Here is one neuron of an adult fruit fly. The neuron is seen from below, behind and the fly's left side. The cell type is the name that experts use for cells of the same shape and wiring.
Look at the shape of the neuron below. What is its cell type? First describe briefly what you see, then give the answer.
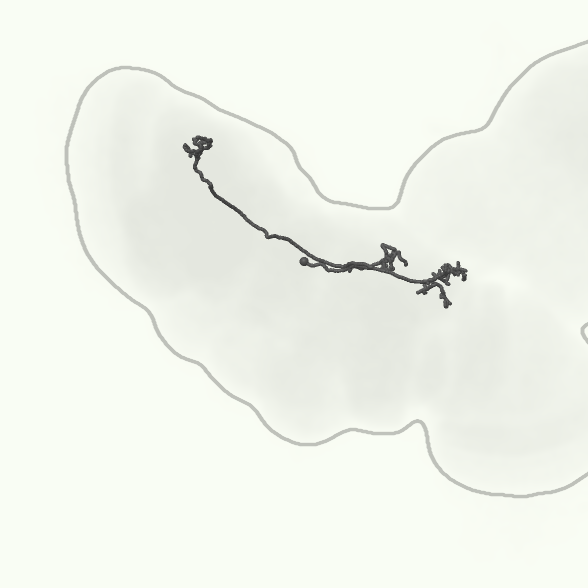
The cell body can be seen in the middle of the picture. In this view it is wider than it is tall. It is a central-brain intrinsic neuron. It is of cell type CB1574.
